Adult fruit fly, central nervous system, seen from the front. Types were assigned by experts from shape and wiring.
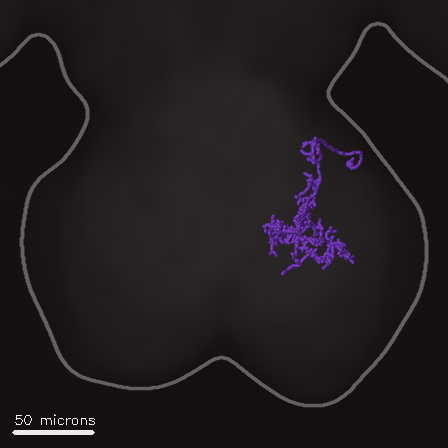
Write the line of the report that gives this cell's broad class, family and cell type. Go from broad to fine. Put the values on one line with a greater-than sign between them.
nerve-cord intrinsic neuron > hemilineage 19A > IN19A059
